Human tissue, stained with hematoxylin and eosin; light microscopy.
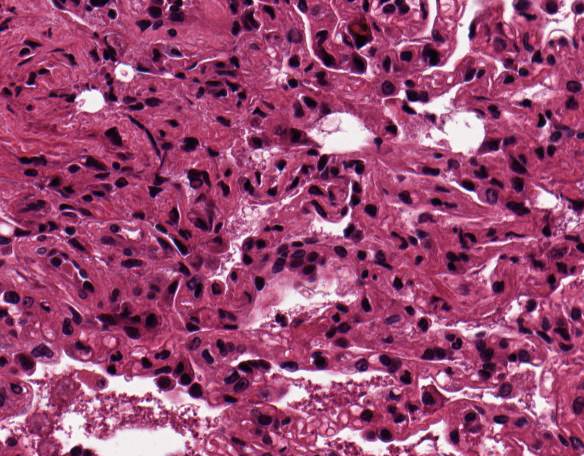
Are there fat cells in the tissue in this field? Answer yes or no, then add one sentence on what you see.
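No. No fat cells are present anywhere in the field.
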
